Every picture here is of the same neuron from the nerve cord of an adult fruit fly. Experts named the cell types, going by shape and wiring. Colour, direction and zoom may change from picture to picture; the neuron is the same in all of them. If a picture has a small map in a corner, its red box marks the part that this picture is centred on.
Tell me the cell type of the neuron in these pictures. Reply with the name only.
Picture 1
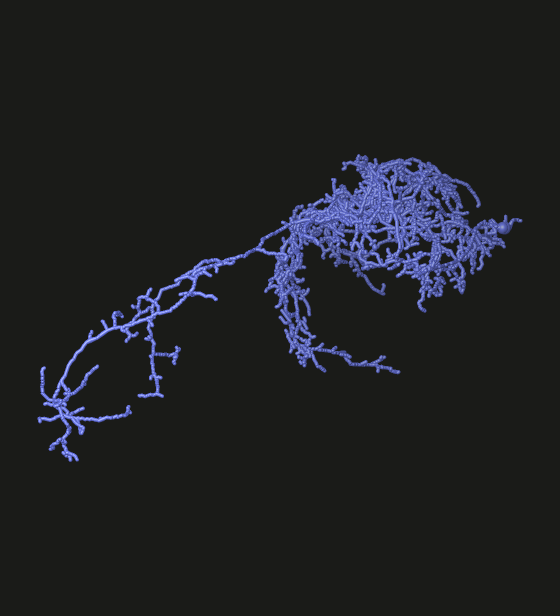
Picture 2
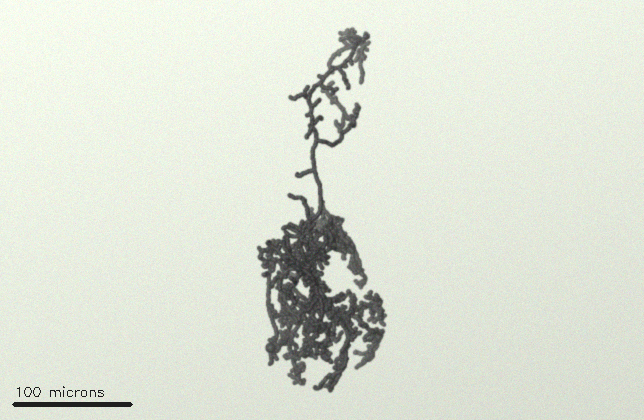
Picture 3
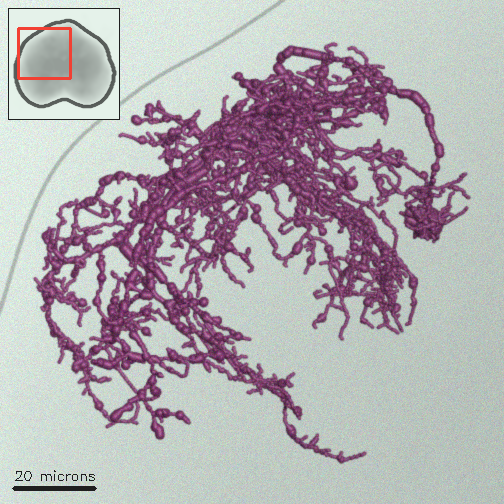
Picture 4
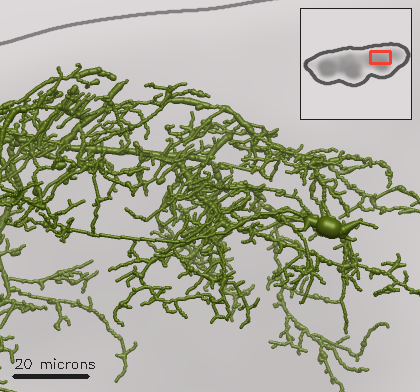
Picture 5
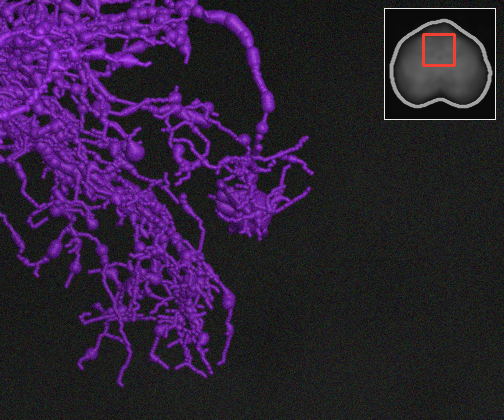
IN02A004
